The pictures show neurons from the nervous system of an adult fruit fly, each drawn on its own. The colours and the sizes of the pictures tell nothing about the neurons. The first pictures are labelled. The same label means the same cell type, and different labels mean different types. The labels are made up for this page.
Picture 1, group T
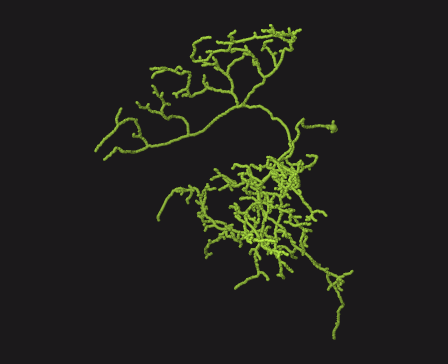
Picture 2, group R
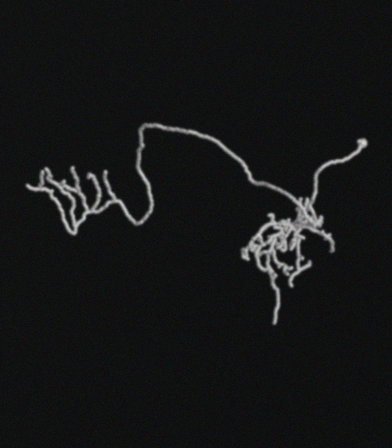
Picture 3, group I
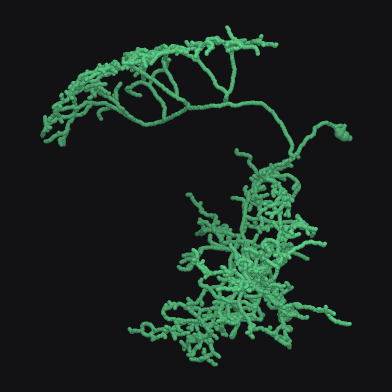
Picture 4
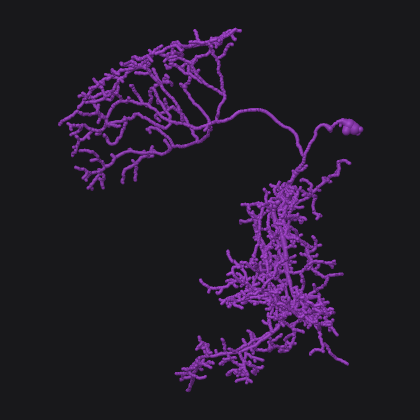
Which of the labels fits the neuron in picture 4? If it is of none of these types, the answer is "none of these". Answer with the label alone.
group I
